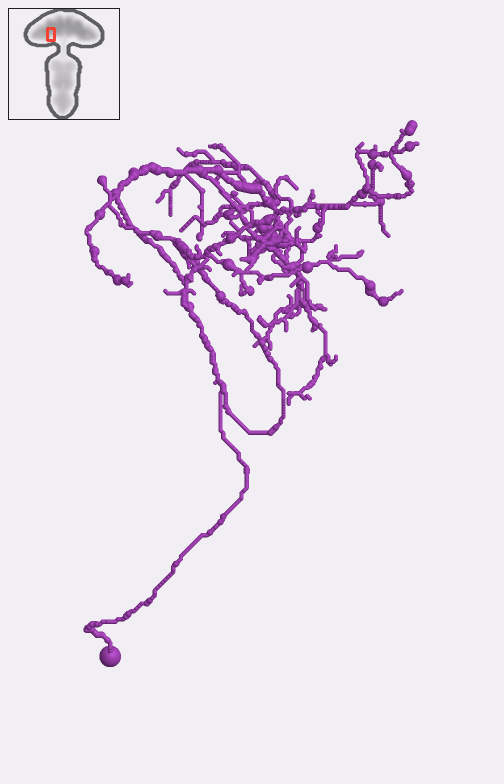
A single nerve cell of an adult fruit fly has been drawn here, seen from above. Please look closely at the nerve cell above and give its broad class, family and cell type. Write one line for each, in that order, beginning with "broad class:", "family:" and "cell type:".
broad class: visual projection neuron
family: hemilineage VLPp&l1_lateral
cell type: LoVP10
